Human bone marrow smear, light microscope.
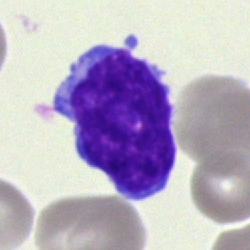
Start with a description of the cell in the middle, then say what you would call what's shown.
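First, the nucleus: it fills most of the cell. Next, the chromatin: dark purple, with a mottled, patchy texture. Then the cytoplasm: scant, showing mainly as a rim at the upper left. Last, a small round blue bleb projects from the top edge. This cell is a blast.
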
